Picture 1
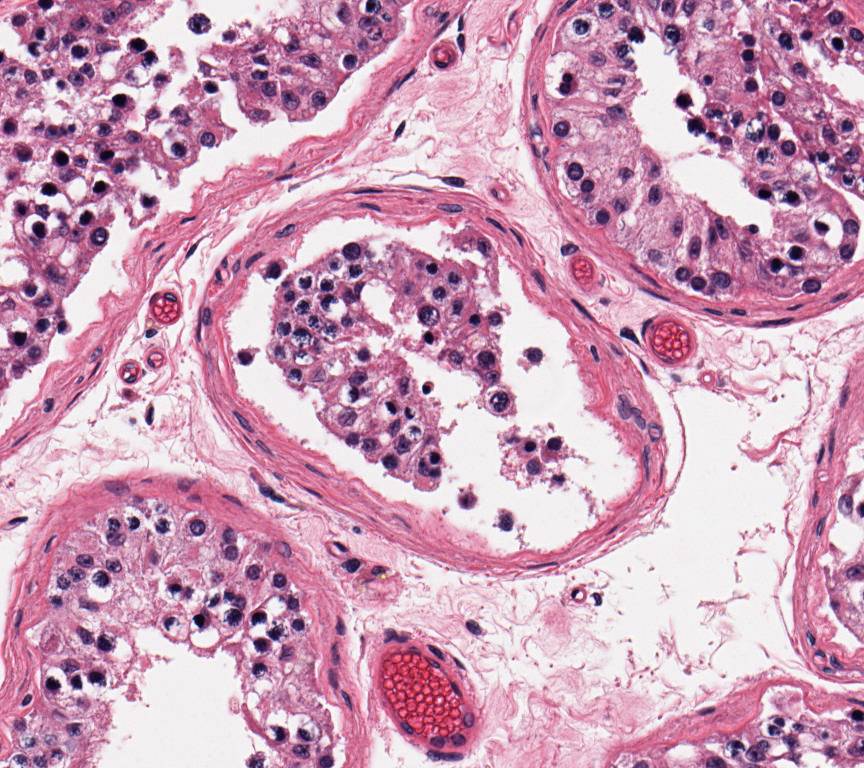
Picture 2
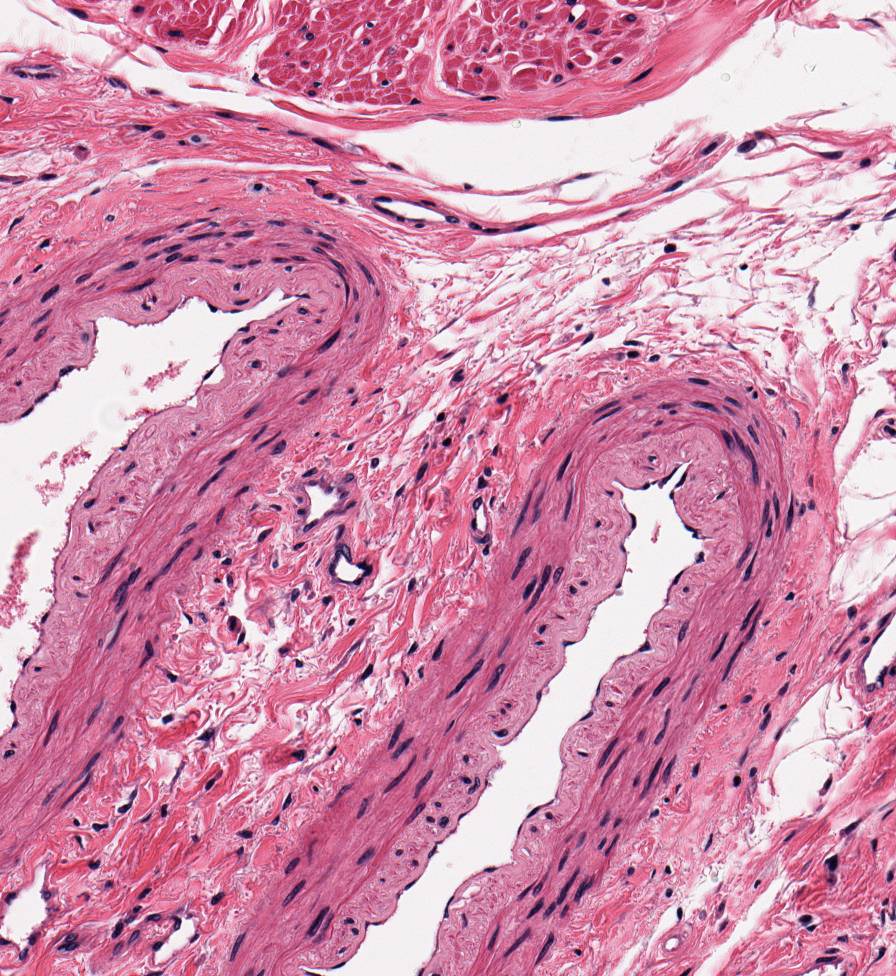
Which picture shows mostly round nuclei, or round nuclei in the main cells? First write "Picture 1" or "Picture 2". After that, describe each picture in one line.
Picture 1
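What picture 1 shows: The tubules are filled with several layers of rounded cells with round, dark-staining nuclei rather than a single layer of lining cells.
What picture 2 shows: The vessel walls are made of smooth muscle cells whose elongated nuclei run along the length of the wall.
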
